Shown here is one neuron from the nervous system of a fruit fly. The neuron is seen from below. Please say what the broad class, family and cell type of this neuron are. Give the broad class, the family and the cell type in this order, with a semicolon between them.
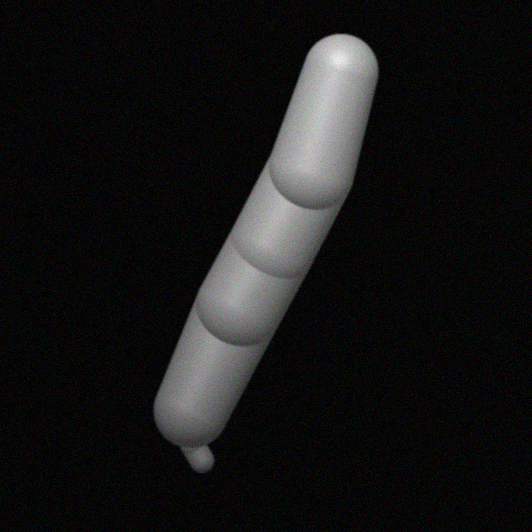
photoreceptor or other optic-lobe sensory neuron; class visual; R1-R6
